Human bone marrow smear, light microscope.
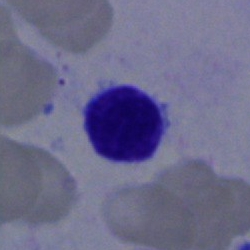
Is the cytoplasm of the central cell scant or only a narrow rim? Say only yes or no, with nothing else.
Yes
